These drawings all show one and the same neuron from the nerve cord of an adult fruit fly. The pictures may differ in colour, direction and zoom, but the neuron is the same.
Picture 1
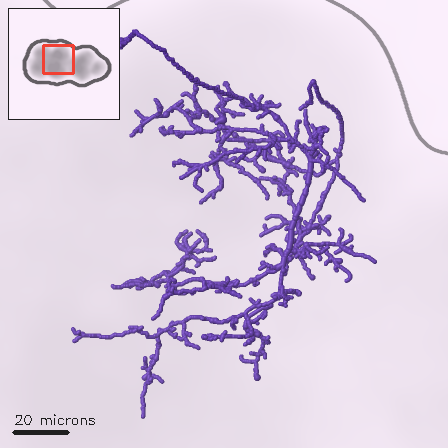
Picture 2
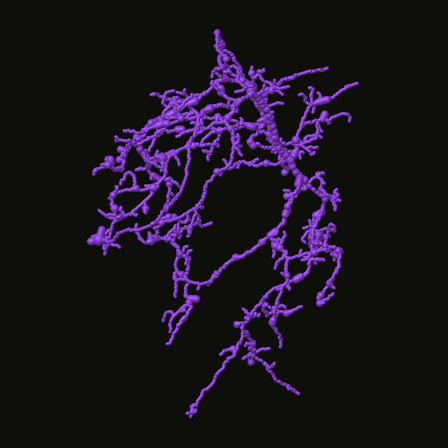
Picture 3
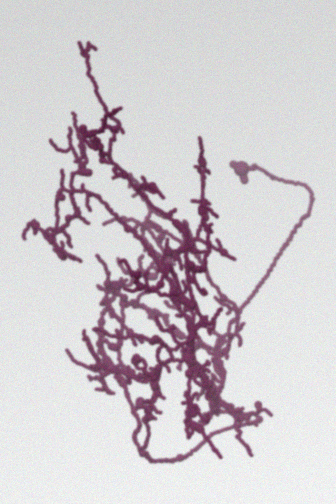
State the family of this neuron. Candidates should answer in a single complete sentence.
This neuron is designated as family hemilineage 08A.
